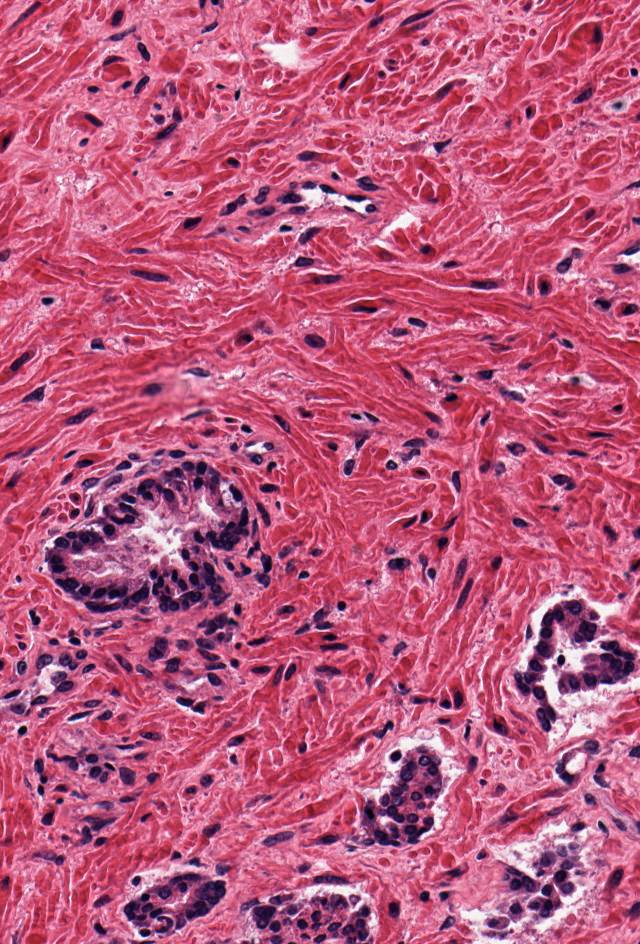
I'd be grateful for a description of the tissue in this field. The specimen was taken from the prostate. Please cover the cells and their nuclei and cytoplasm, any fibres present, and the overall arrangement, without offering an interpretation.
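Stromal cells: elongated, dark, cigar-shaped nuclei scattered among pink fibres. Glands small and irregular, lying singly within the stroma, not in a back-to-back cluster. Gland cells: crowded, dark-staining round to oval nuclei; scant purplish cytoplasm, so the dark nuclei dominate each gland.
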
